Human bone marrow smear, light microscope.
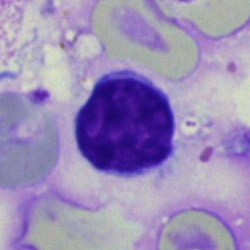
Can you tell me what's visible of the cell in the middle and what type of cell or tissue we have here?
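Roughly round, the cell has a slightly bumpy edge. Around the nucleus, little or no cytoplasm is visible. The chromatin is dense and dark purple, with only faint paler streaks, and no nucleoli can be seen. This is a lymphocyte.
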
